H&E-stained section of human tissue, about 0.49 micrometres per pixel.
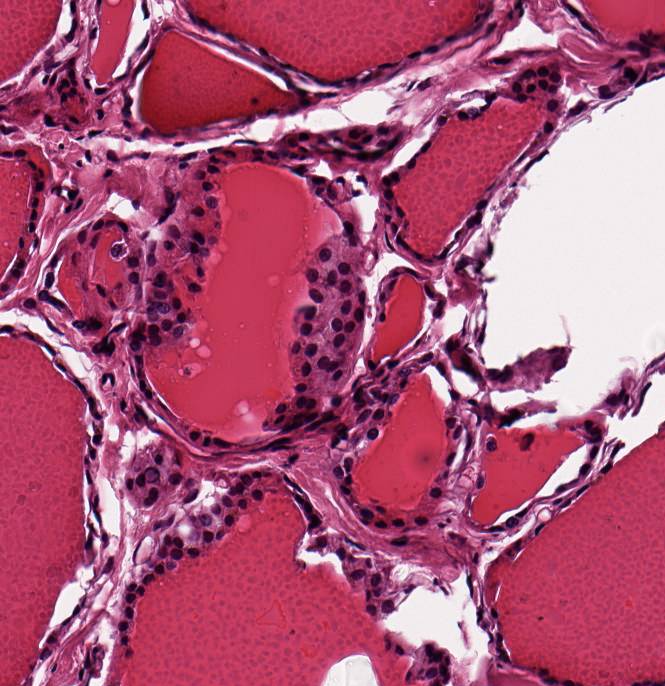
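Thyroid, H&E stained section. Homogeneous deep pink colloid fills the follicle lumina. Along the lower left margin of the central follicle, I notice small round clear and pale vacuoles in the colloid. Looking between the follicles, I find no lymphocyte aggregates anywhere in the stroma.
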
